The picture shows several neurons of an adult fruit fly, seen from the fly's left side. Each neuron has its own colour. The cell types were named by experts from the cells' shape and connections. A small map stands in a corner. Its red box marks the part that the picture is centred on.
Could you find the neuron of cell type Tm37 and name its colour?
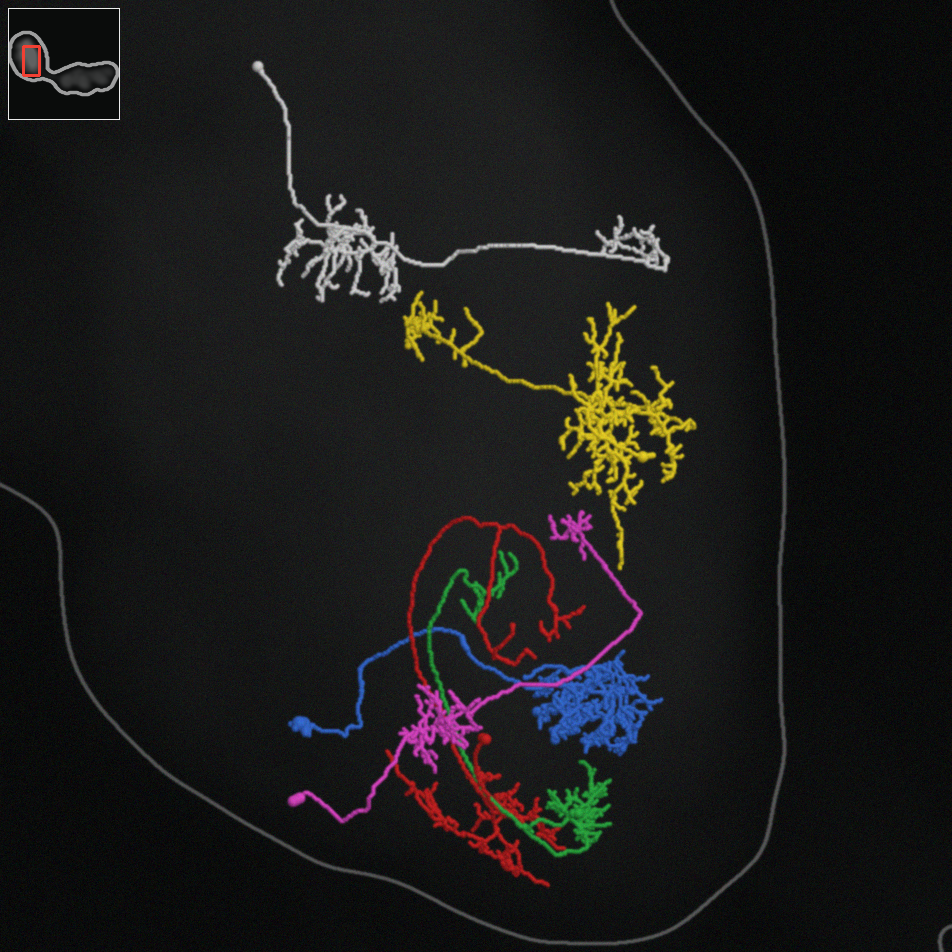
white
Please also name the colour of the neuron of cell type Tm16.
yellow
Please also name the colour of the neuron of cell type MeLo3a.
red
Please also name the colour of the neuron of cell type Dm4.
blue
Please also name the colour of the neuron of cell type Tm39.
magenta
